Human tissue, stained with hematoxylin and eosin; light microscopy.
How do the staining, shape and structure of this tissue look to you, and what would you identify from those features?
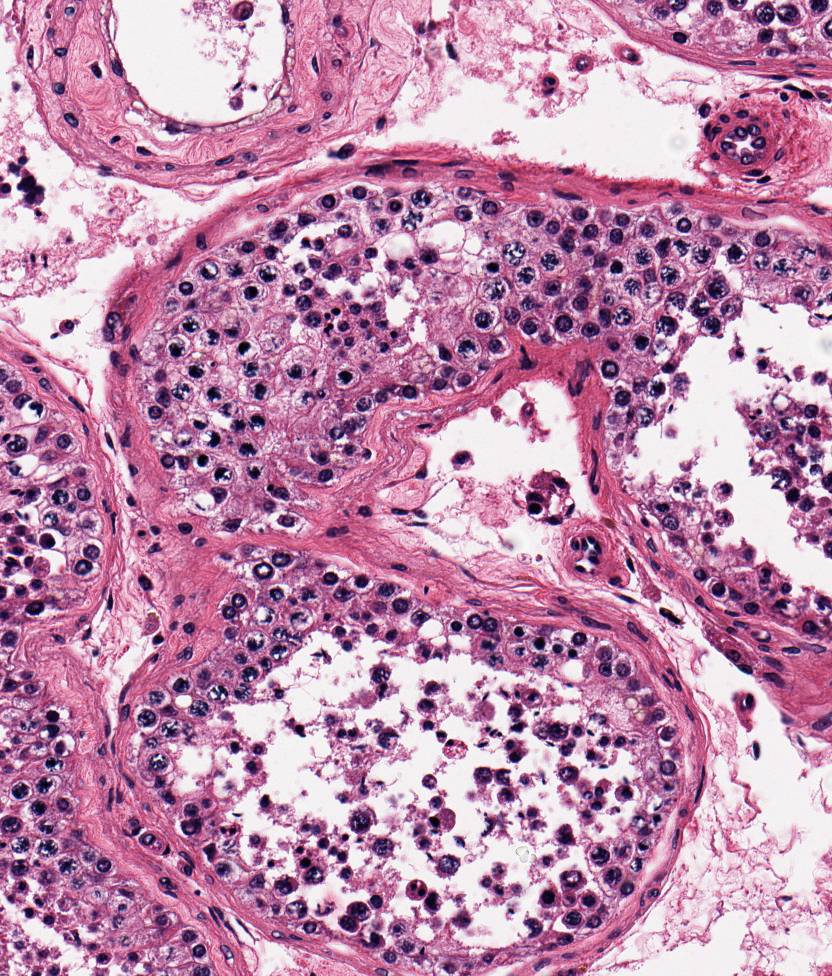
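The tubules have many layers of cells, not one. The lower central one has a wide pale lumen holding many loose, detached cells. Between them, scant loose pale pink tissue with few cells, and at upper right a small thick-walled, narrow-lumened vessel. This is testis.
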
